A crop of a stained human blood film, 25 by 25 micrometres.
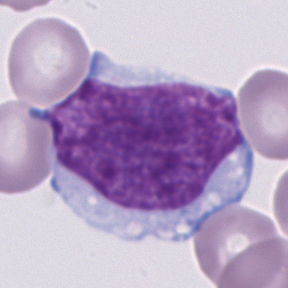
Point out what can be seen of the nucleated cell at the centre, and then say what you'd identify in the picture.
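The outline is irregular and angular rather than round. Next, the nucleus: a single unlobed mass, placed toward the top of the cell so that most of the cytoplasm lies below it. Its chromatin is finely mottled, not coarsely clumped. The cell is a myeloblast.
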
